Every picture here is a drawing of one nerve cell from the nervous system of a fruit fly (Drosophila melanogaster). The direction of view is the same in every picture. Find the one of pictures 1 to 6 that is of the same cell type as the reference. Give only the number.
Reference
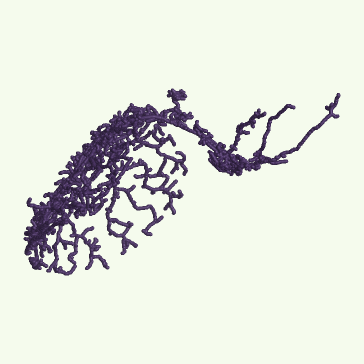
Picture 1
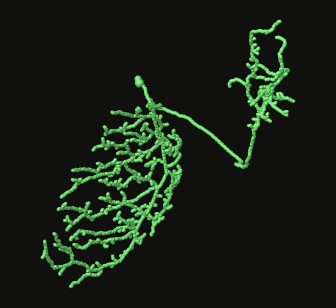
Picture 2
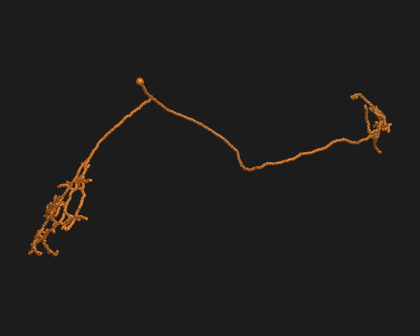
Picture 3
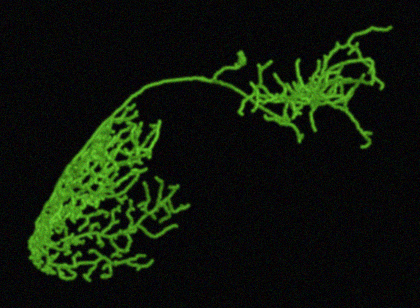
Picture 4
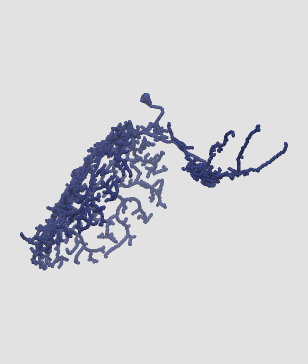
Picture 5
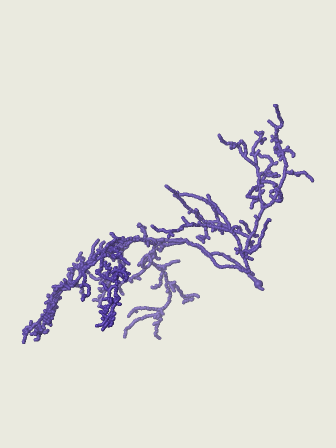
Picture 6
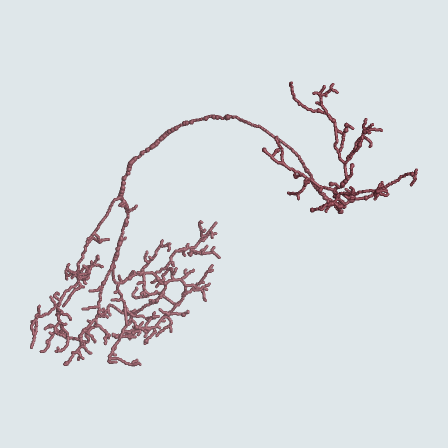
4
